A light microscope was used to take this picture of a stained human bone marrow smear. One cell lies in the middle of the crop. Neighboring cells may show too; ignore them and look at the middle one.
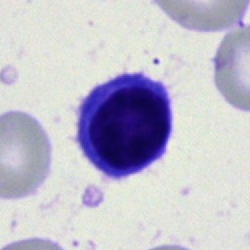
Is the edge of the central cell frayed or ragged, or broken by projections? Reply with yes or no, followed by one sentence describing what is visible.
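Yes. Short, fine, hair-like projections stick out from the cell surface.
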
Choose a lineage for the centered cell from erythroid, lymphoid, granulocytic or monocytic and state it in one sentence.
The erythroid lineage is the lineage of the cell in the middle.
